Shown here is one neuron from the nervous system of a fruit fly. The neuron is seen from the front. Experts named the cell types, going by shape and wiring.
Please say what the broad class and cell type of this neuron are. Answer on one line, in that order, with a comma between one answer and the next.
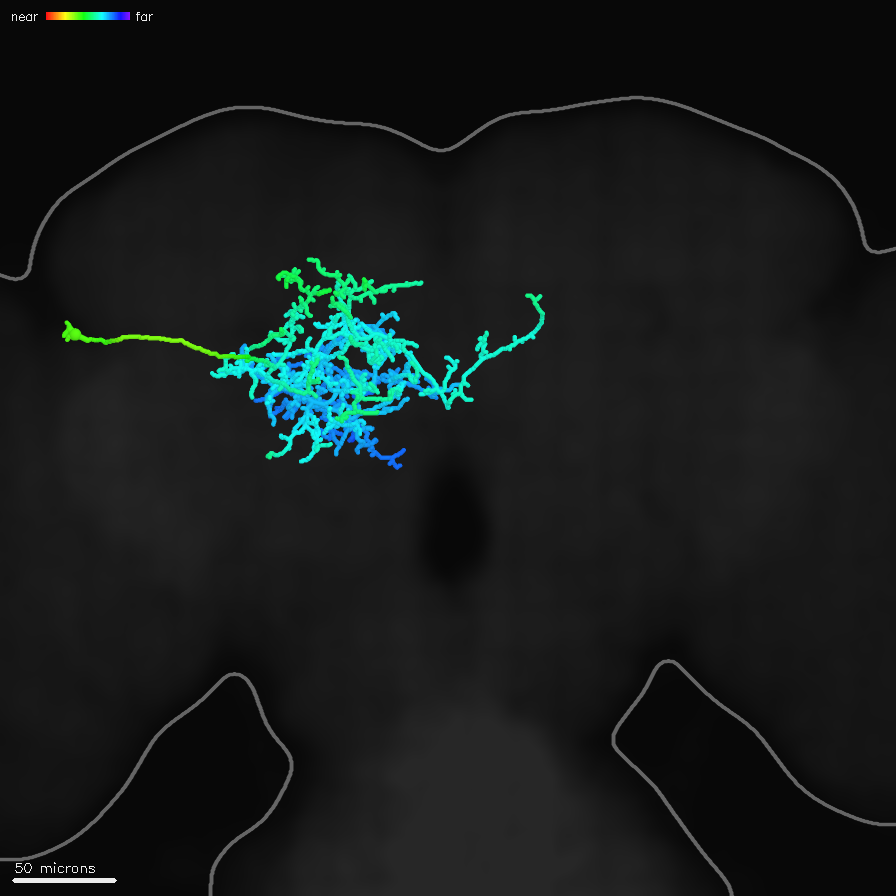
central-brain intrinsic neuron, CL066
